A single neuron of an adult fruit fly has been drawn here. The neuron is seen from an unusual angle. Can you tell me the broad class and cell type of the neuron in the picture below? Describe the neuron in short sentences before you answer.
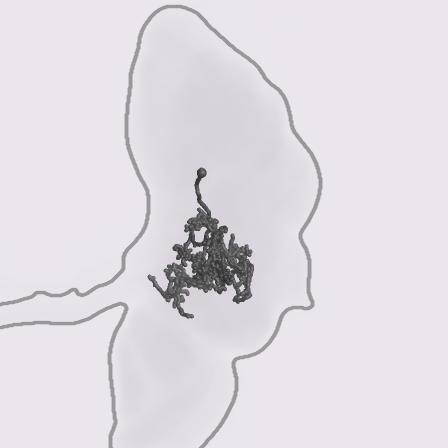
It lies in the brain. Its cell body lies in the middle of the picture. It is a central-brain intrinsic neuron. Its cell type is VES046.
